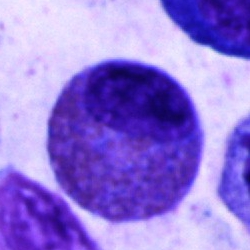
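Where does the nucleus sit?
In the upper part of the cell, as I see it.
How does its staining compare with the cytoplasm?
The nucleus is darker.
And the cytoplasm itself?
Purple rather than pale blue, and finely speckled with granules.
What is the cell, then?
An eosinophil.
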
